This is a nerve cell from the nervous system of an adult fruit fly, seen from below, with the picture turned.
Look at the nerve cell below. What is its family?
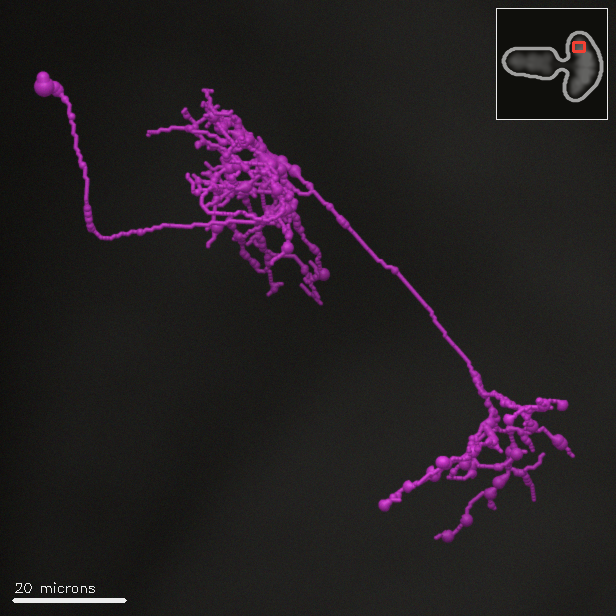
Tlp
